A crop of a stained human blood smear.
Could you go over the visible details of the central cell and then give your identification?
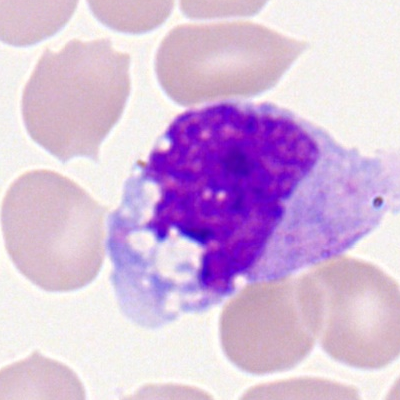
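The cytoplasm is abundant and a pale greyish-lilac blue, its broadest part lying to the right of the nucleus. On that right side it carries only a fine pinkish dusting, with no coarse granules. At the lower left of the nucleus, a cluster of clear vacuoles lies within the cytoplasm. The cell is a monocyte.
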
